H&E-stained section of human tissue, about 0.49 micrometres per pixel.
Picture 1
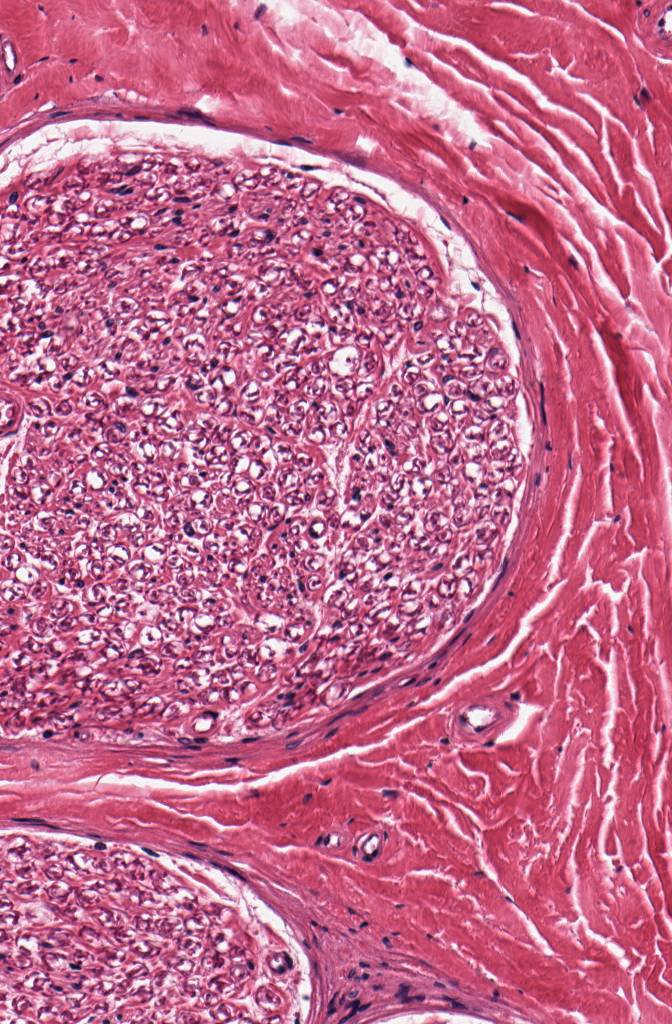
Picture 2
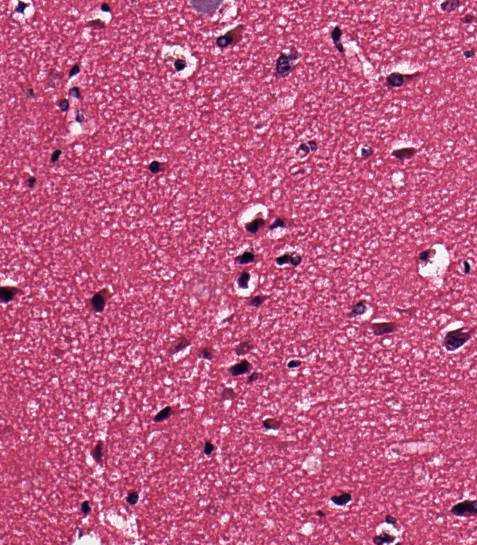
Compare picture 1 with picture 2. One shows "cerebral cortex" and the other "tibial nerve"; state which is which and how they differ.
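The tibial nerve appears in picture 1 and the cerebral cortex in picture 2. Picture 1 contains two rounded nerve fascicles cut in cross section at the left: a large one in the upper half and a smaller one at the bottom. Each is packed with small round profiles, a central pink dot within a pale halo, typical of myelinated axons cut across, with sparse small dark oval nuclei among them. Dense pink wavy fibrous tissue with few nuclei fills the right side and curves around the fascicles. Picture 2, by contrast, is a uniform pink, finely meshed background with scattered nuclei and no organised units. Its nuclei are mostly round to oval, a few elongated or angular, and most show little or no visible cytoplasm.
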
